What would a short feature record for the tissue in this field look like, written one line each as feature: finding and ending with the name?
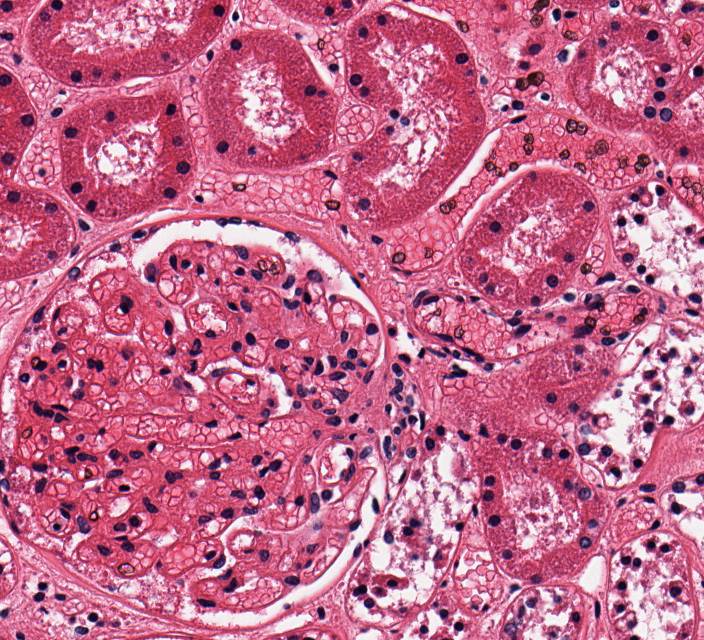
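Glomerulus: just one, large and rounded, filling the lower left.
Tubules: round to oval, packed around it, filling top and right.
Lining: a single layer of cuboidal cells, pink cytoplasm.
Nuclei: small, round, dark, one row per lining.
Interstitium: scant, tubules nearly back to back.
Name: renal cortex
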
